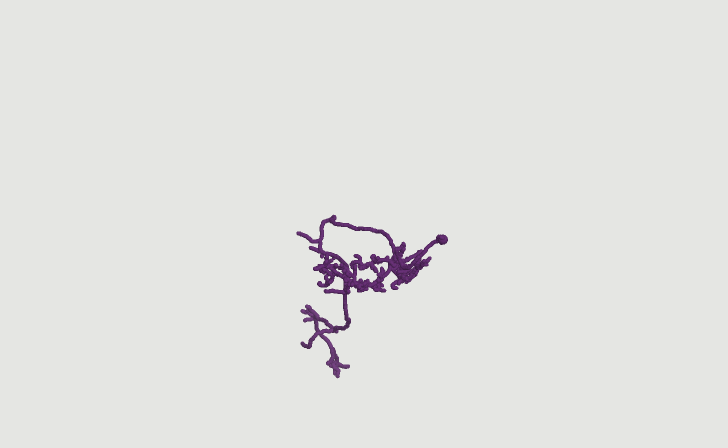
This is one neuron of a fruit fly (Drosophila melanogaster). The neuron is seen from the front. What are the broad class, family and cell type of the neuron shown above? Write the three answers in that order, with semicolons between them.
descending neuron; hemilineage MX7; DNg72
